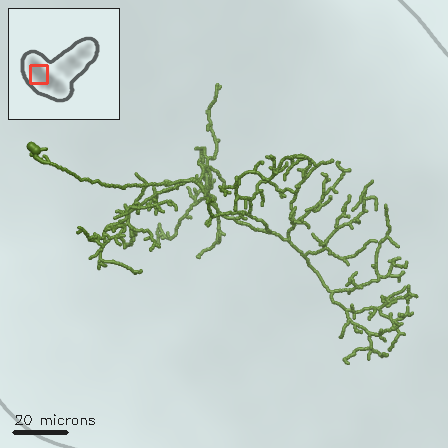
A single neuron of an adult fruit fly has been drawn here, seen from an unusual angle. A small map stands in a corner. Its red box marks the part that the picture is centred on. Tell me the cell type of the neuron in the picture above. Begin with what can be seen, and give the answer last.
By the scale bar it is about 150 microns wide in this view. Dozens of branch ends can be seen. It is a central-brain intrinsic neuron. The cell type is FB5O.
